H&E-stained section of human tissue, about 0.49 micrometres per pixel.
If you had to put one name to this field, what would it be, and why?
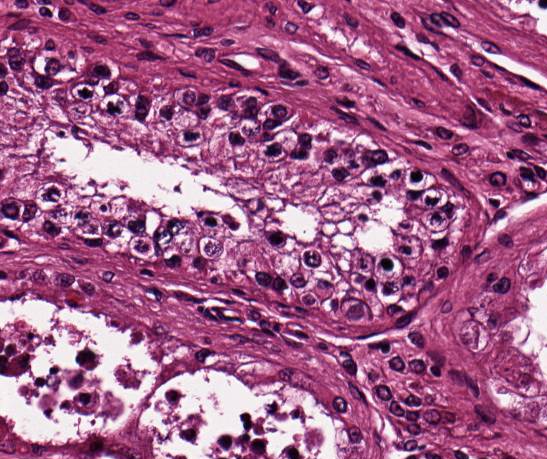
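I'd call this a seminiferous tubule. The elongated tubule's epithelium is several cells thick, and its lumen breaks up into irregular white empty spaces, largest toward the left end.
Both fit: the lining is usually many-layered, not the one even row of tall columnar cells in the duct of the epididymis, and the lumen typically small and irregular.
Broad bands of pink fibrous stroma, with spindle nuclei parallel to the edges, separate the tubules.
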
